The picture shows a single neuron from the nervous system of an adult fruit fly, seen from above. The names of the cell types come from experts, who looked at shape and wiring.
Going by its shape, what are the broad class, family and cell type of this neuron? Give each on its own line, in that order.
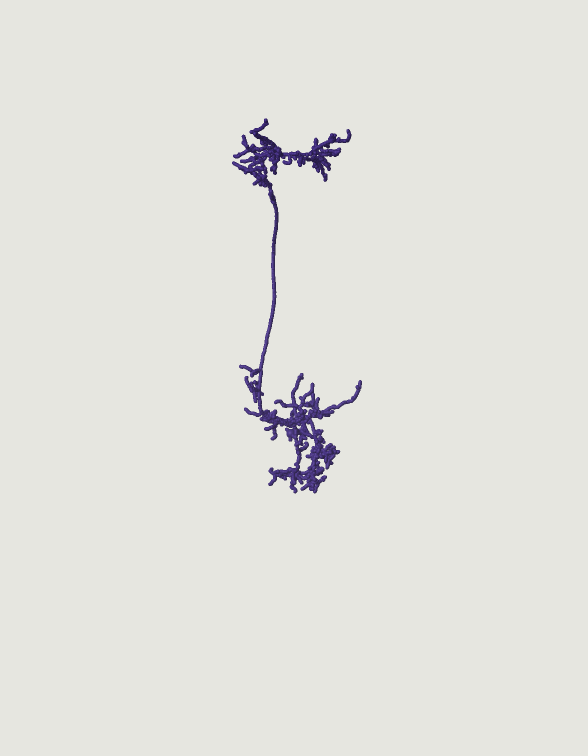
ascending neuron
hemilineage 06B
AN06B040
